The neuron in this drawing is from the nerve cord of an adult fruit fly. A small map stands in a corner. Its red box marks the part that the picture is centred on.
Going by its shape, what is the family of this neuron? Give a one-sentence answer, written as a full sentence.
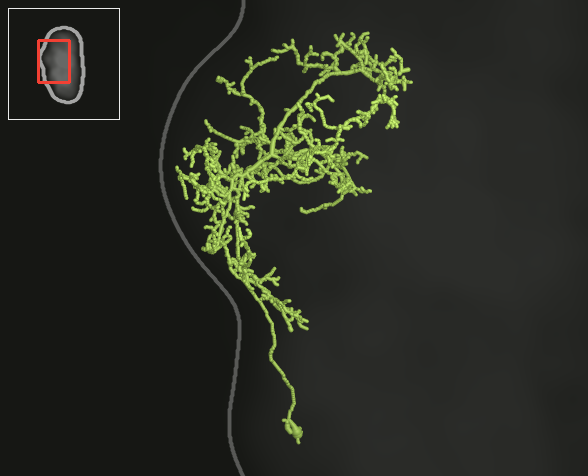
The family classification of the neuron is hemilineage 13B.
